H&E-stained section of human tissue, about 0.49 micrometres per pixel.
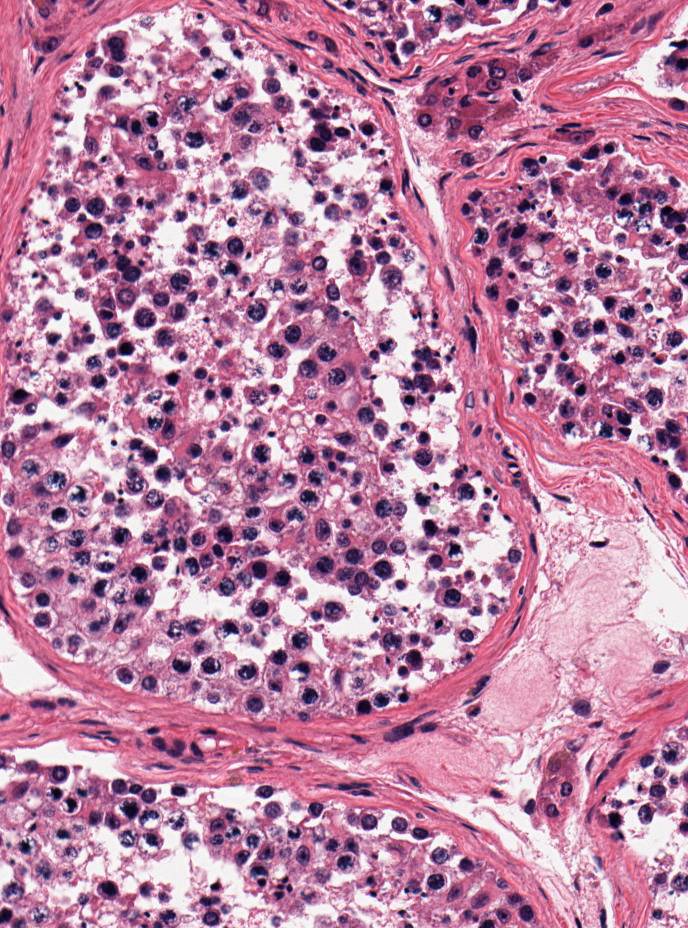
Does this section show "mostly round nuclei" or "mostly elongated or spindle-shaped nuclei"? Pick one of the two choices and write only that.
Mostly round nuclei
